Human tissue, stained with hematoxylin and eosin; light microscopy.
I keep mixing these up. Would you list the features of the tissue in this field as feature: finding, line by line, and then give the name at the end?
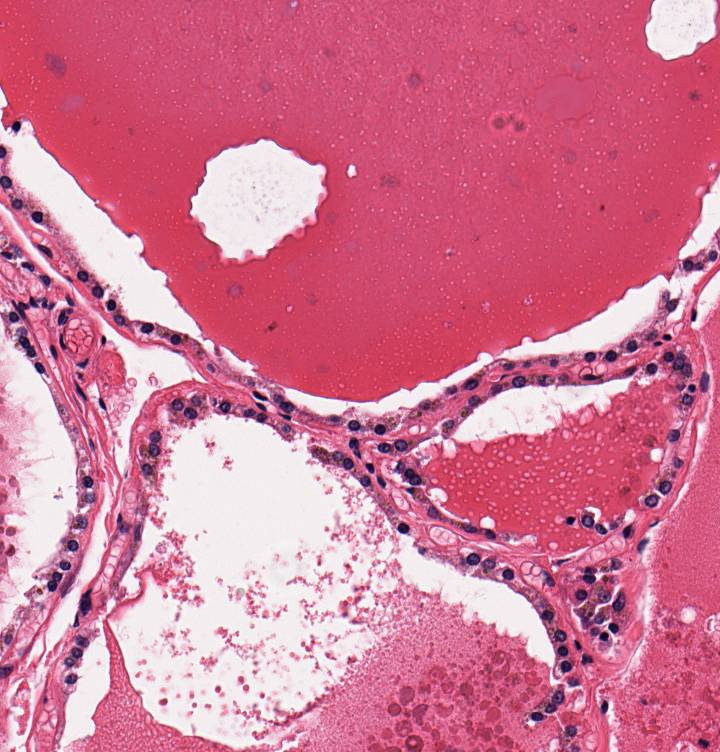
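Lining: a single layer of flattened to low cuboidal cells
Upper follicle colloid: a round clear space left of its centre
Colloid edge: pulled away from the lining, leaving a white gap along its lower edge
Lower left follicle: mostly empty and white, only scattered pink flecks
Name: thyroid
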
